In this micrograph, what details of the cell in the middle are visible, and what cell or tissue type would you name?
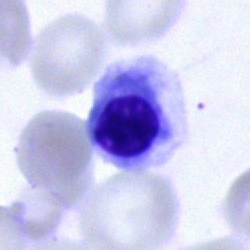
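The nucleus lies off-centre, toward the lower left of the cell. Its chromatin is dense and stains dark purple. The cytoplasm is pale blue and is widest above and to the right of the nucleus. The cell border is irregular and slightly ragged, most noticeably along the top. The cell is an erythroblast.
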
